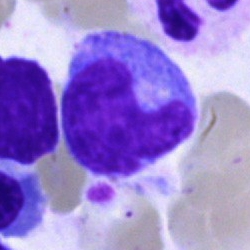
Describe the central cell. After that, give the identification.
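Item one, nuclear shape: a deep notch is cut into the upper right side. Item two, extent: the nucleus fills most of the cell, leaving cytoplasm mainly along the top. Item three, cytoplasm: blue, with a paler zone sitting within the notch. Name: monocyte.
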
